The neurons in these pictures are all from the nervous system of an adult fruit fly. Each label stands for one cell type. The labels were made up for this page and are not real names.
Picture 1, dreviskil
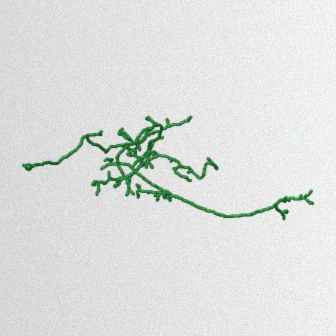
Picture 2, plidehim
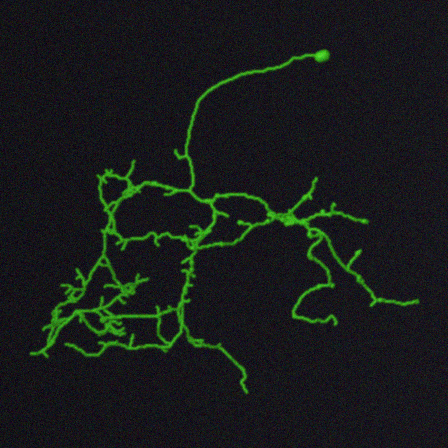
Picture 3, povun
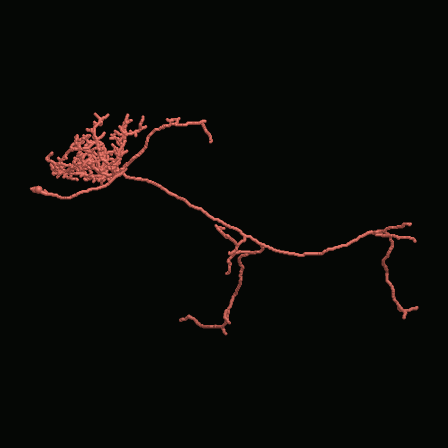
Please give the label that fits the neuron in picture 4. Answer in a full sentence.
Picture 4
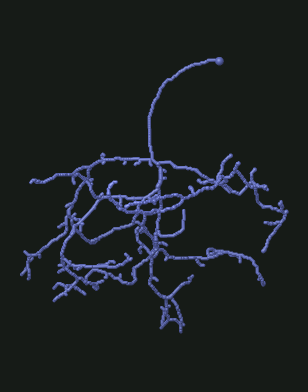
It belongs to plidehim.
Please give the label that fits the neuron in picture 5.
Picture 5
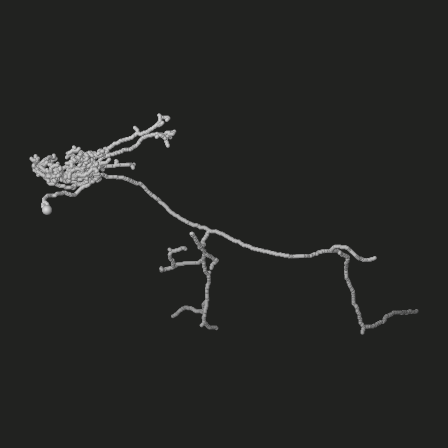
It belongs to povun.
